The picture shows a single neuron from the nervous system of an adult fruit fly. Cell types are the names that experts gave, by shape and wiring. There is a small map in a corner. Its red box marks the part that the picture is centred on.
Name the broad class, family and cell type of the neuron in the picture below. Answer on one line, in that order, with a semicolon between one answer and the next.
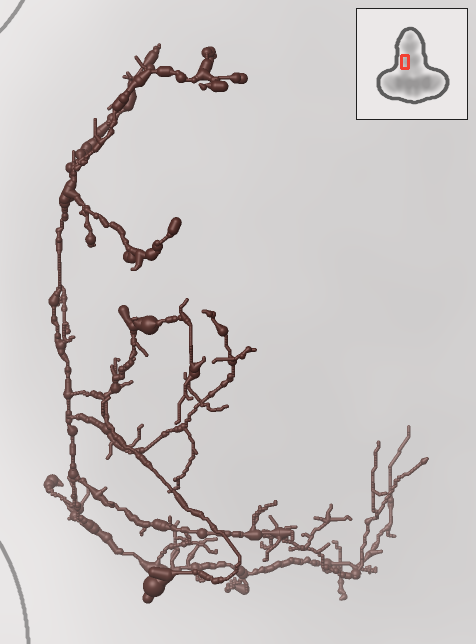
nerve-cord intrinsic neuron; hemilineage 13A; IN13A064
